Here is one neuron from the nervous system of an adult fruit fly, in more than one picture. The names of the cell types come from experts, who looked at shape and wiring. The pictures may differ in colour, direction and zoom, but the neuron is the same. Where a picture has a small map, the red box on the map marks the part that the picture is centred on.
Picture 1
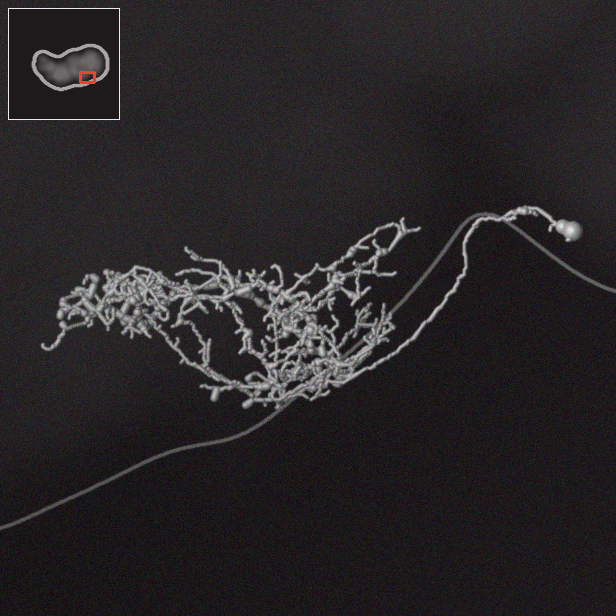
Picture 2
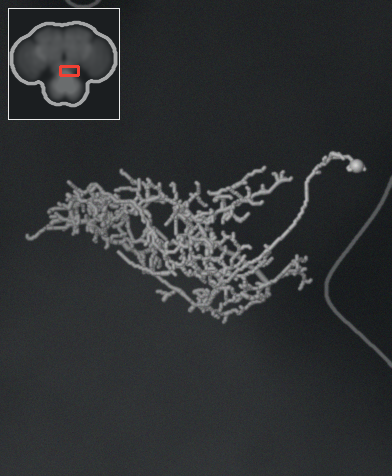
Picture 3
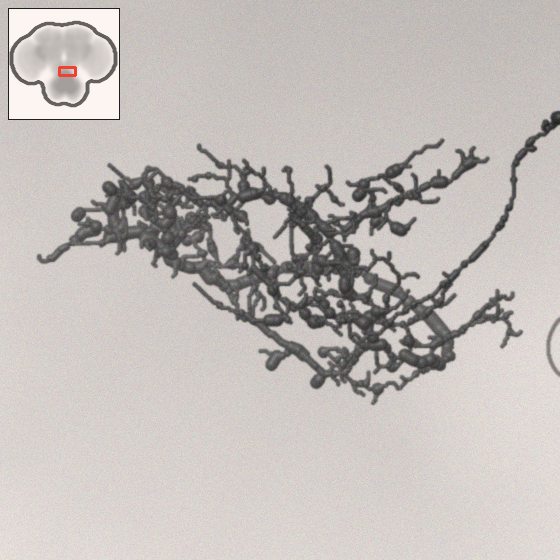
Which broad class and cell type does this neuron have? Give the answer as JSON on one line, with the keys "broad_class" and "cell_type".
{"broad_class": "central-brain intrinsic neuron", "cell_type": "GNG481"}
